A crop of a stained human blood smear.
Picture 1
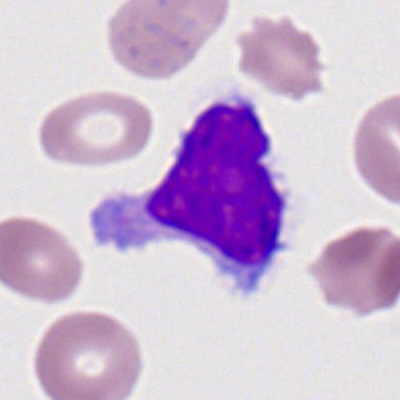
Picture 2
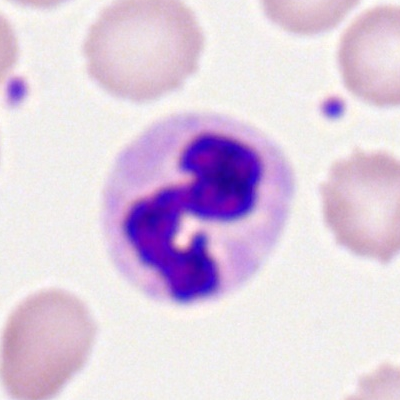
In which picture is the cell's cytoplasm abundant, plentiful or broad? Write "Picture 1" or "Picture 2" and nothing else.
Picture 2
